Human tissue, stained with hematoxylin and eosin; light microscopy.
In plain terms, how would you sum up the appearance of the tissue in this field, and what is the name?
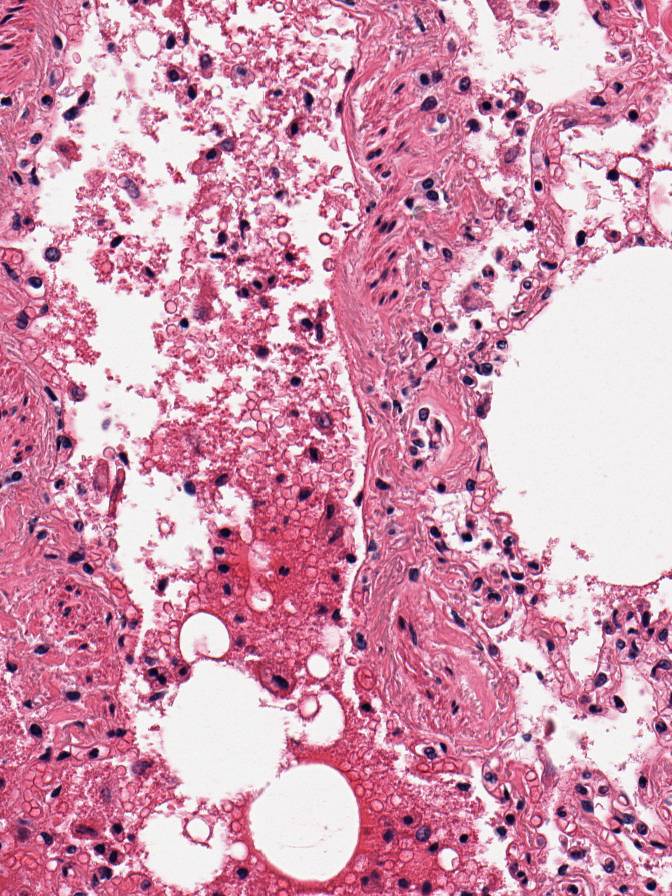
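So, down the middle runs a roughly vertical band of pink fibrous tissue, separating a cell-filled region on the left from thin septa on the right. Lower centre, dense deep pink material fills the space, holding several round clear holes. Just right of centre, inside that band, sits a small round profile with a concentric pink wall. No glands anywhere. It's lung.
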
